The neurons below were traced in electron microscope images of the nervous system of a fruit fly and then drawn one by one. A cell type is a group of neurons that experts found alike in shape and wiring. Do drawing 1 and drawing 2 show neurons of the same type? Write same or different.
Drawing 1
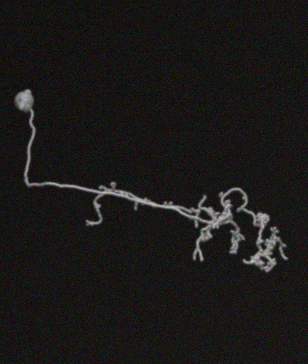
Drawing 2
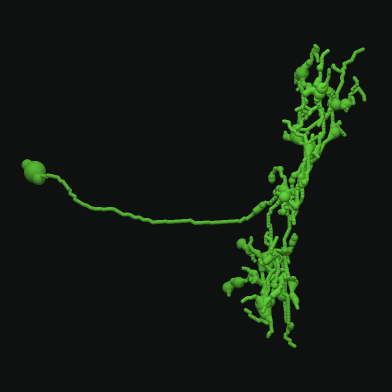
different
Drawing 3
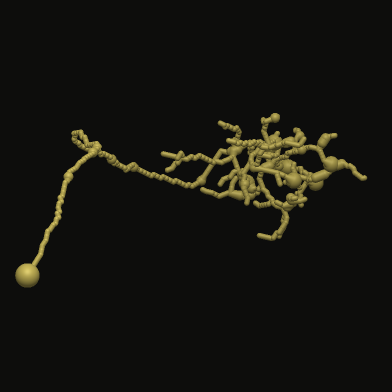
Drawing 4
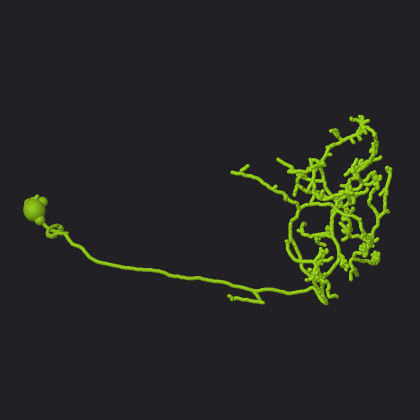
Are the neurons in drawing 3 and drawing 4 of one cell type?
same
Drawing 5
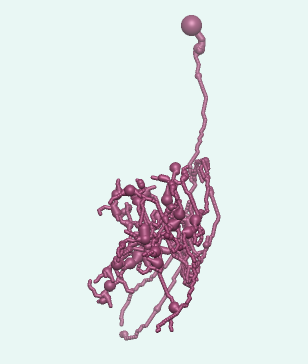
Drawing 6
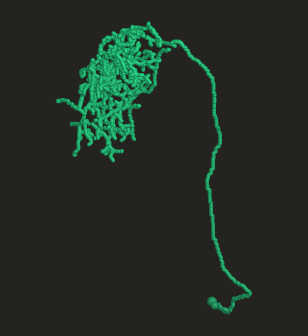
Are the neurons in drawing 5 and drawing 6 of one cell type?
same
